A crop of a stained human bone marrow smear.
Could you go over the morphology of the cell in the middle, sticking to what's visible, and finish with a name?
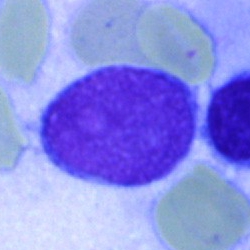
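Finely stippled chromatin is spread evenly across the nucleus. At the cell edge, the cytoplasm amounts to only a very thin rim of deep blue, with no granules to be seen. No vacuoles are visible anywhere in the cell. Name: blast.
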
